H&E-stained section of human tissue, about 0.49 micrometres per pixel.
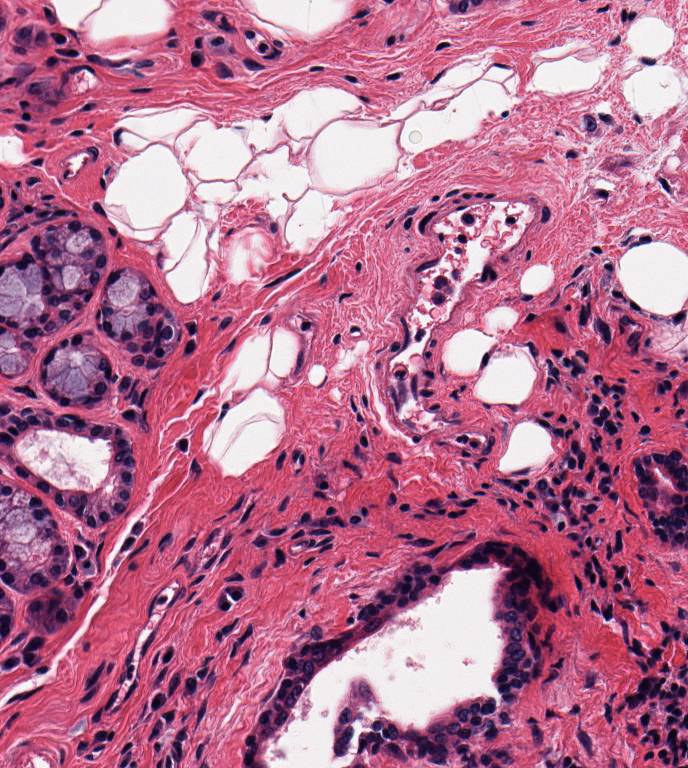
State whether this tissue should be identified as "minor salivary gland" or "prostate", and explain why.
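This is minor salivary gland, not prostate.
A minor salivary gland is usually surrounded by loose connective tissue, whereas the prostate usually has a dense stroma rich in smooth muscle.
Along the left edge are rounded acini whose cells hold pale bluish-grey, mucin-filled cytoplasm, with dark nuclei pushed to the base. One of these acini has an open lumen containing pale, wispy pink-grey material. Clear, empty-looking adipocytes cluster in the upper middle of the field.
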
